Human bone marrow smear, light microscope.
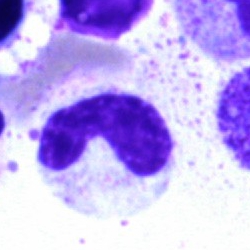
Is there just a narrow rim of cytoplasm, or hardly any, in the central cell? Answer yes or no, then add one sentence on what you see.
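No. The cytoplasm is abundant and very pale lilac.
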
